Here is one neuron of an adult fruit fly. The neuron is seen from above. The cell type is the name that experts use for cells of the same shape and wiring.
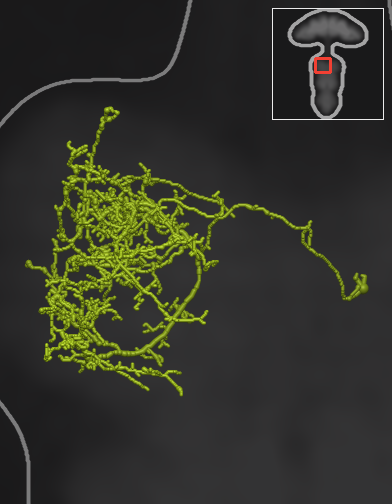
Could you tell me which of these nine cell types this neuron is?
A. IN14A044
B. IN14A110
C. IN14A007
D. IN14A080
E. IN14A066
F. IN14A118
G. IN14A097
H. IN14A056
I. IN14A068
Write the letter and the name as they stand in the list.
C. IN14A007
